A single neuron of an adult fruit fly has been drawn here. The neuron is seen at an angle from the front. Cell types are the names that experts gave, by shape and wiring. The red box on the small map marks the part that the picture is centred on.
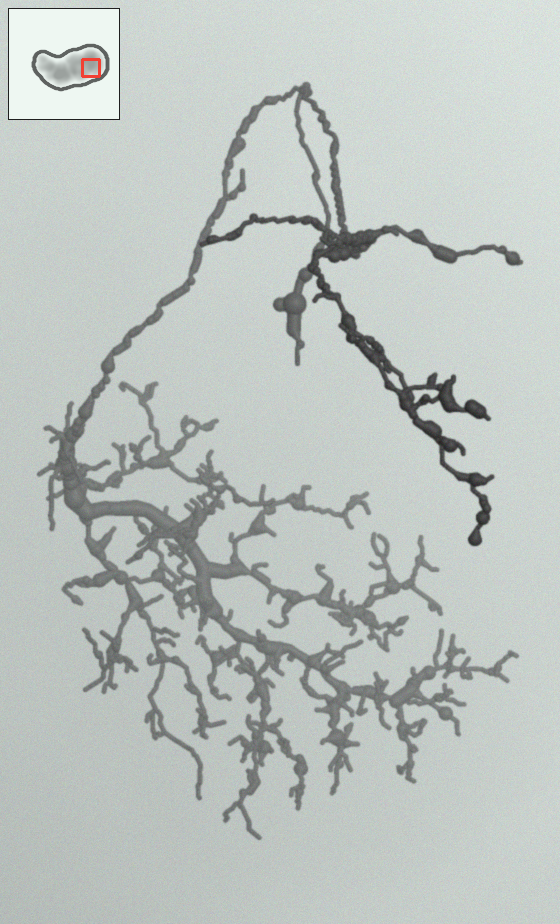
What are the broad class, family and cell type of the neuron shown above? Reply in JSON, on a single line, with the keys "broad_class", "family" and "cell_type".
{"broad_class": "visual projection neuron", "family": "LC", "cell_type": "LC31a"}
